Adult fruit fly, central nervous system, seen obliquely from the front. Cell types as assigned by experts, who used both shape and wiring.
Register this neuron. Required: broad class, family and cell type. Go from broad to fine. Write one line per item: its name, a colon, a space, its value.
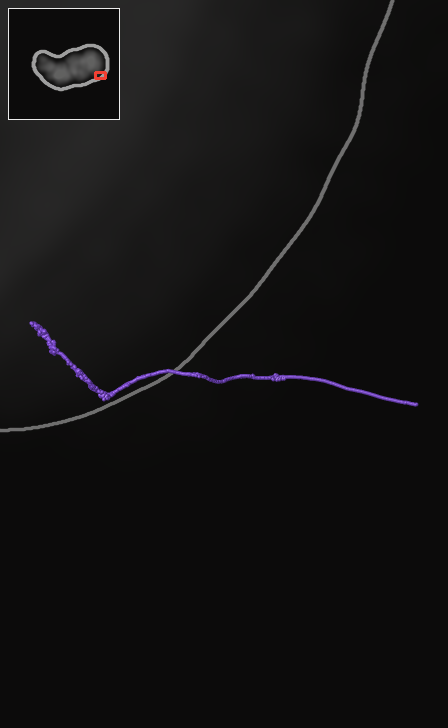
broad class: photoreceptor or other optic-lobe sensory neuron
family: class visual
cell type: R8p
